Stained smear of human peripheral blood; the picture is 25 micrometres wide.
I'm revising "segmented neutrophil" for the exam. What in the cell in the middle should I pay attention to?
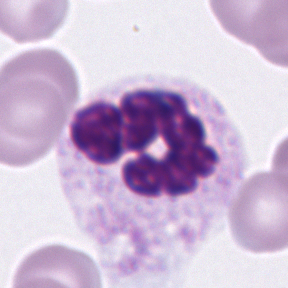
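In this segmented neutrophil, the fine lilac granules sprinkled through the cytoplasm fit the name.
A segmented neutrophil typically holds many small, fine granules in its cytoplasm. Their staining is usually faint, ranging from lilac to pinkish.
Beyond the granules, the lobes are arranged in a ring around a small pale gap in the centre, and the chromatin is dark purple and coarsely clumped. The cytoplasm is abundant and pale pinkish-lilac, and the nucleus measures about 13 by 9 micrometres.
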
